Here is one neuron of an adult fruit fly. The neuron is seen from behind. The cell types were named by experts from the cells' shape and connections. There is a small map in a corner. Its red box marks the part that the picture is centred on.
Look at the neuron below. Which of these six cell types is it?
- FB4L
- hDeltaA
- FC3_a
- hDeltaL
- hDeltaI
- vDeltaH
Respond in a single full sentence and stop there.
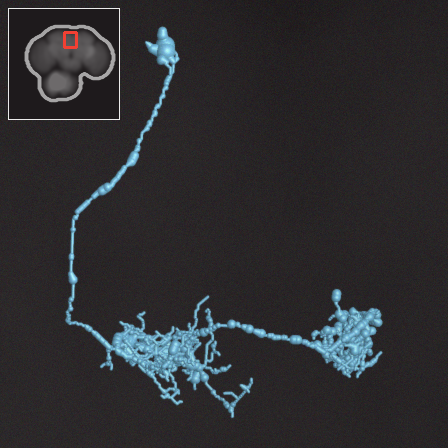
Typed by cell type, the neuron is hDeltaA.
